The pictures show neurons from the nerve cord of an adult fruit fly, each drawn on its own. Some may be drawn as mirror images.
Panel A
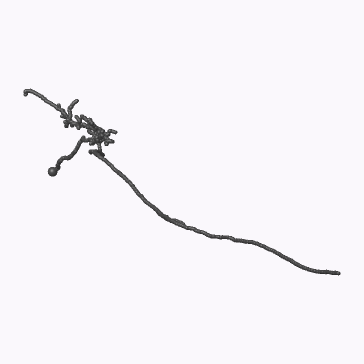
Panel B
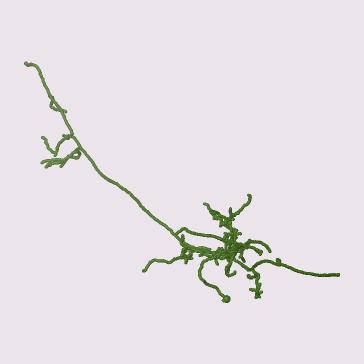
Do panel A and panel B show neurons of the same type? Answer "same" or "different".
different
